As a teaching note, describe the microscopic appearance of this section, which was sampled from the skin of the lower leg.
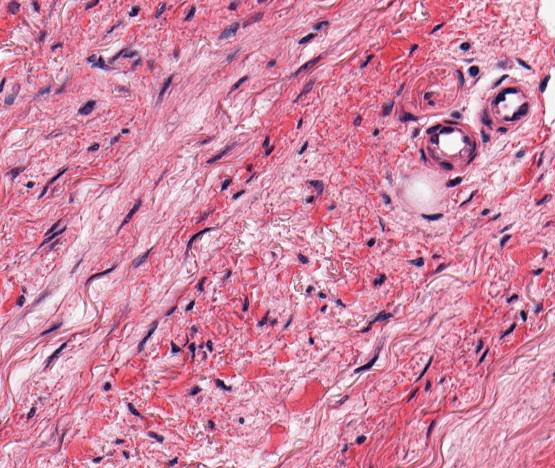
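I notice the nuclei are sparse, lying singly through the stroma rather than packed in sheets. Their cytoplasm looks scant and indistinct, and I can't see clear cell borders. The central part is loose, pale stroma with wispy, fragmented pink collagen. Over at the upper right, three small round vessels with thick pink walls cluster together.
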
